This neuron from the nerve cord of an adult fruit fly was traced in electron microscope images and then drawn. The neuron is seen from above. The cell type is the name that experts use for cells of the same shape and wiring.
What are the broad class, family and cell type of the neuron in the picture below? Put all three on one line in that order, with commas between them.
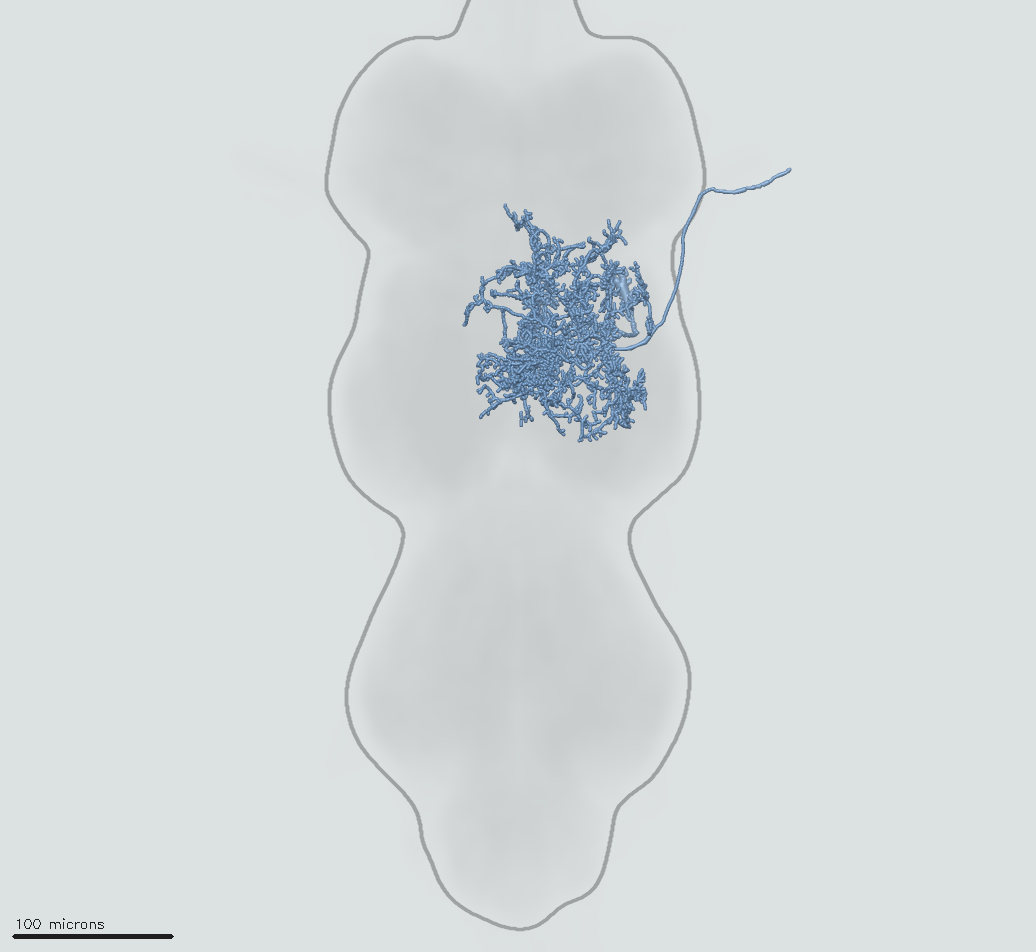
motor neuron of the nerve cord, hemilineage 16B, tp2 MN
